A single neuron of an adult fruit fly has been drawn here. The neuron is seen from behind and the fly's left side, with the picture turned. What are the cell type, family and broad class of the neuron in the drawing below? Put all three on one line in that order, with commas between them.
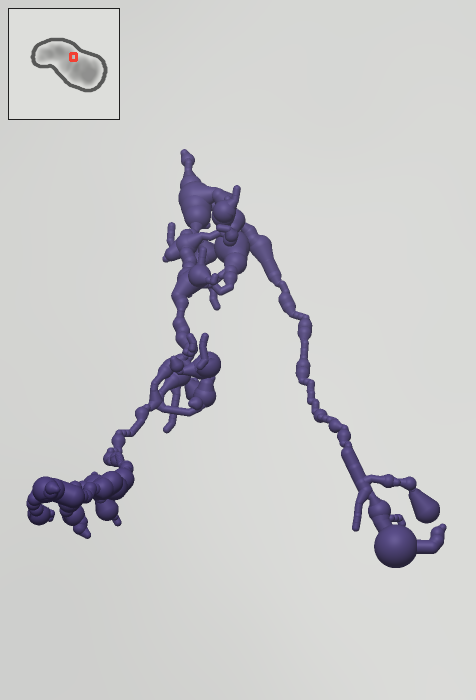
Mi1, Mi, optic-lobe intrinsic neuron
